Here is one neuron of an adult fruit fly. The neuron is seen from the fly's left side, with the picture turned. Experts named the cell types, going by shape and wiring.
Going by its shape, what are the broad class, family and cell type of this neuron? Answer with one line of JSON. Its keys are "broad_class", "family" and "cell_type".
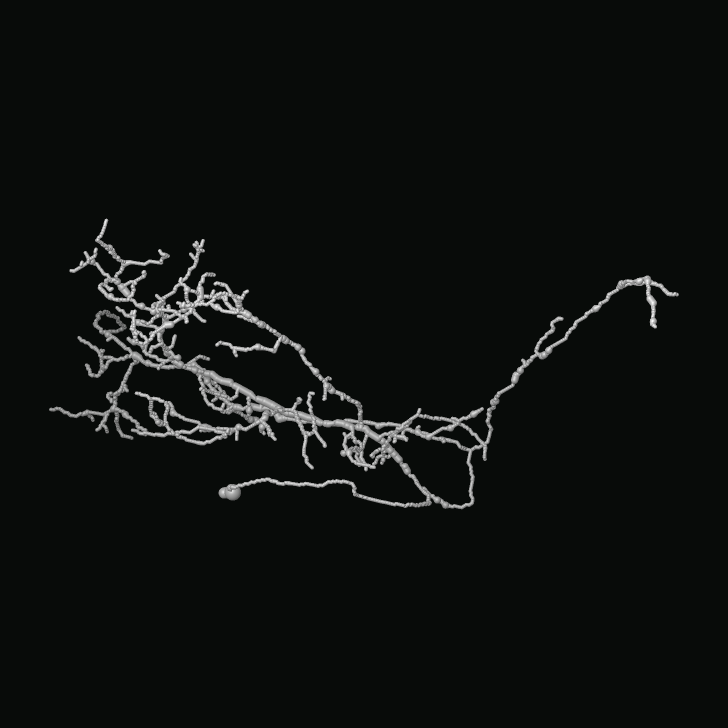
{"broad_class": "central-brain intrinsic neuron", "family": "hemilineage DM4_dorsal", "cell_type": "SMP395"}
